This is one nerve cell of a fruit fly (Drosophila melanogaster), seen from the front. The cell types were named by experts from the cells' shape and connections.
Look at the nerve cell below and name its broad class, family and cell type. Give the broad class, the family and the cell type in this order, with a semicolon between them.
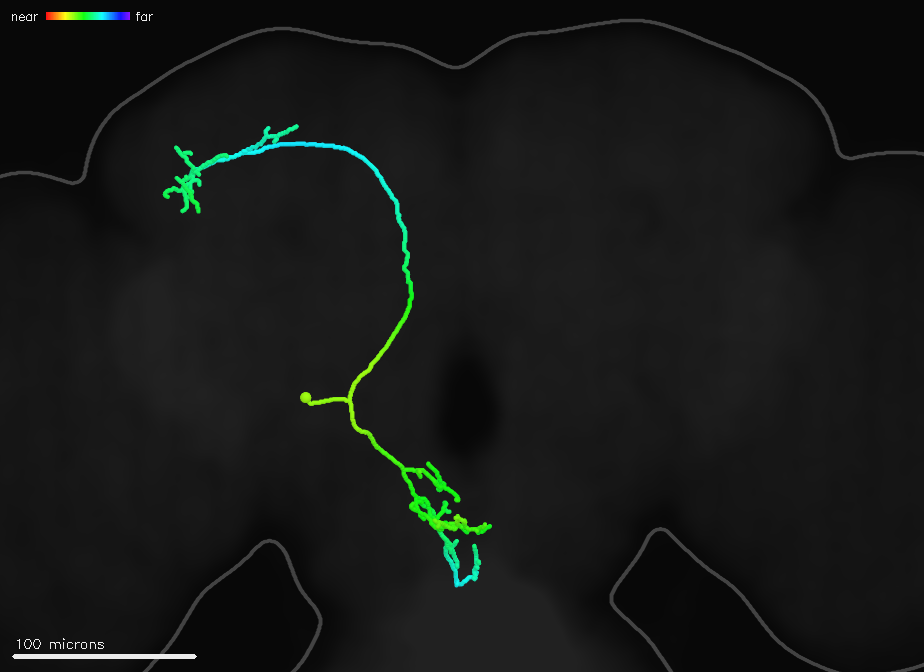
central-brain intrinsic neuron; hemilineage ALlv1; GNG438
